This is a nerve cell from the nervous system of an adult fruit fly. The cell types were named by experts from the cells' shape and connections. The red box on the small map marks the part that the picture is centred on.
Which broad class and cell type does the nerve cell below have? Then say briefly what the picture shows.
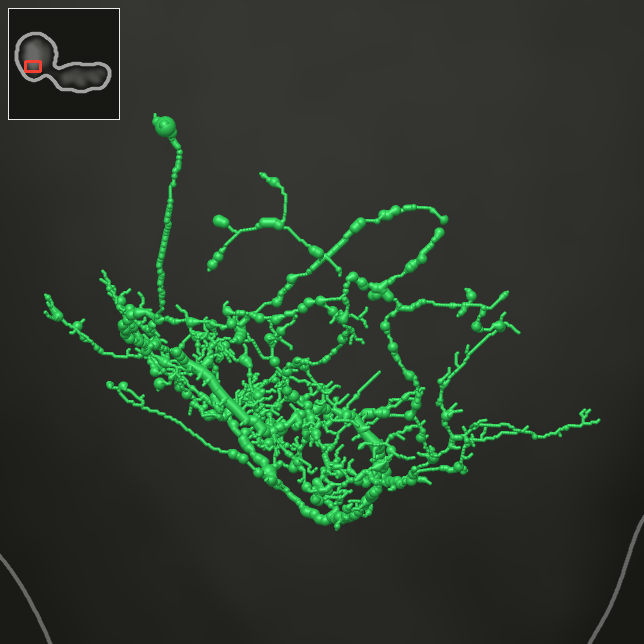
It is a central-brain intrinsic neuron. The cell type is GNG243. The cell body is at the upper left of the picture. In this view it is wider than it is tall.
